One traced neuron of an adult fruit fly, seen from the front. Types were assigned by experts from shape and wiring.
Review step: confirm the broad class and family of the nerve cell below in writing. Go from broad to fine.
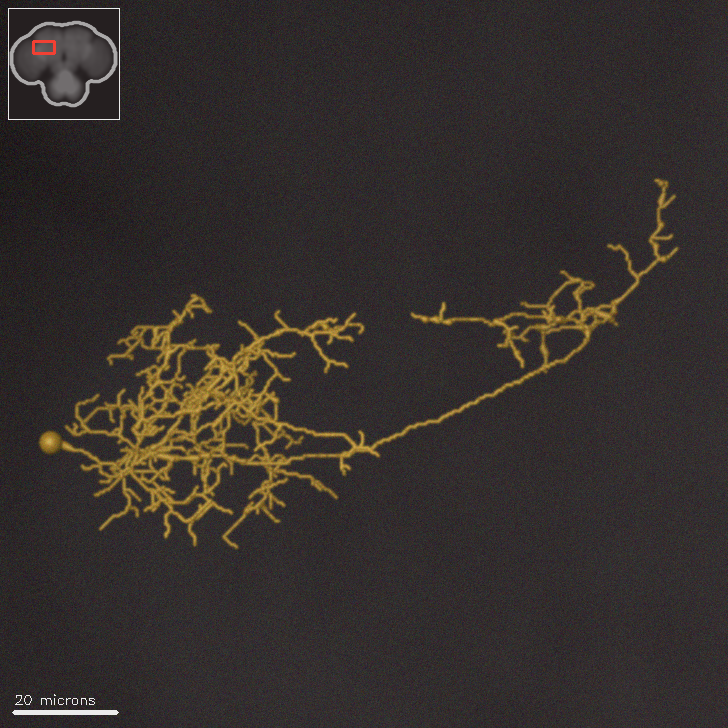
central-brain intrinsic neuron; hemilineage VLPl2_medial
